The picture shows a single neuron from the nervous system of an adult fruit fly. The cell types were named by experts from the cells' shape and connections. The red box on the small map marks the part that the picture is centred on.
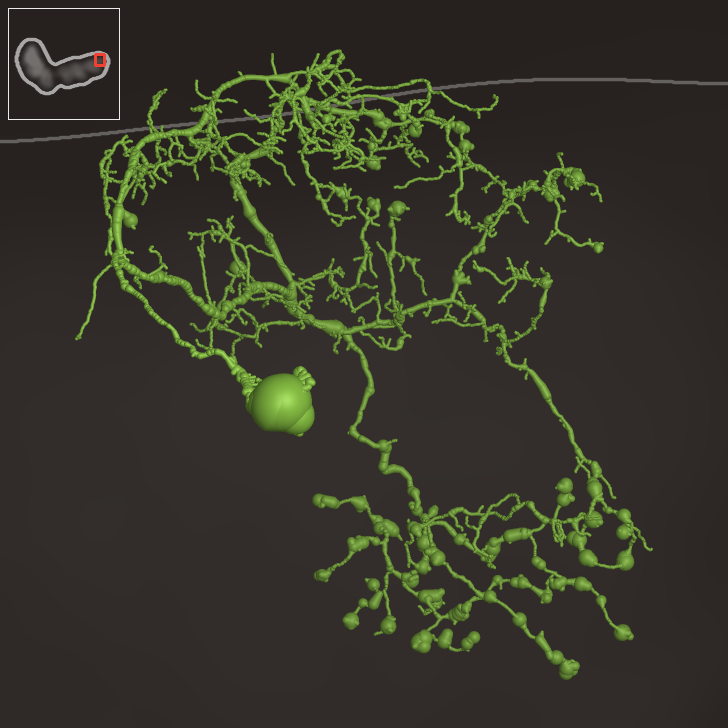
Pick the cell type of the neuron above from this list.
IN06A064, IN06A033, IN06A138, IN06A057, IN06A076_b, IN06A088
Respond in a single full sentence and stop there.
By cell type, this neuron is classified as IN06A064.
